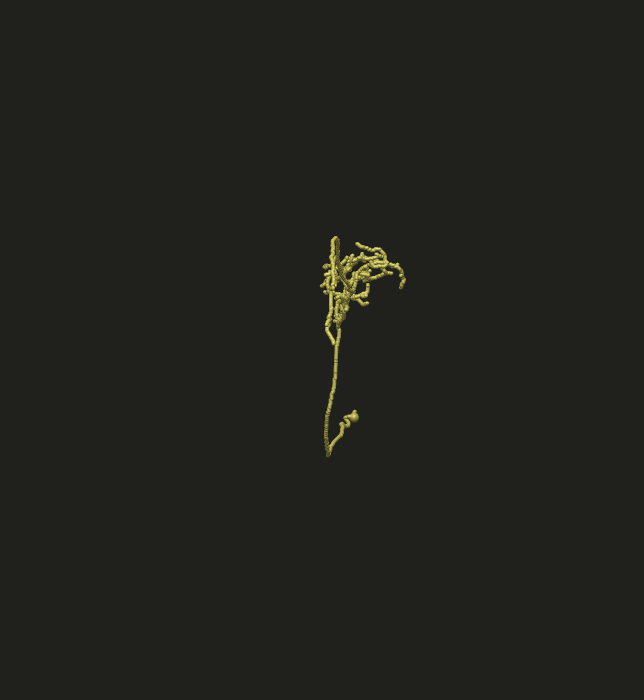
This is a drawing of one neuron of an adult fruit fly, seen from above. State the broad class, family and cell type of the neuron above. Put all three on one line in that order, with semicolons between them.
central-brain intrinsic neuron; hemilineage LB5; PRW043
